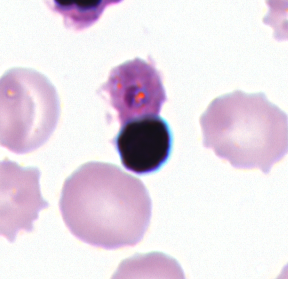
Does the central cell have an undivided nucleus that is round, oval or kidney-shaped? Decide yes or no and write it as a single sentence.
Yes, the cell's nucleus is compact, undivided and round, oval or kidney-shaped.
